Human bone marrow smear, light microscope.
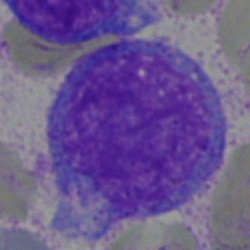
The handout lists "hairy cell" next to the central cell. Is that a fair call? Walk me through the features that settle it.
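Only one bulge breaks the roughly round outline, a pale blue projection from the lower left.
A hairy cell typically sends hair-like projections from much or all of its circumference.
A single bulge, then, speaks against hairy cell. So this is a blast, not a hairy cell. Looking further, the cytoplasm forms a narrow blue rim around the nucleus, and I see no granules in it.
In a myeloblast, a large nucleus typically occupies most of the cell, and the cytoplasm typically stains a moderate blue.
That narrow blue rim fits blast. The chromatin, for its part, is finely granular and fairly even throughout.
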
